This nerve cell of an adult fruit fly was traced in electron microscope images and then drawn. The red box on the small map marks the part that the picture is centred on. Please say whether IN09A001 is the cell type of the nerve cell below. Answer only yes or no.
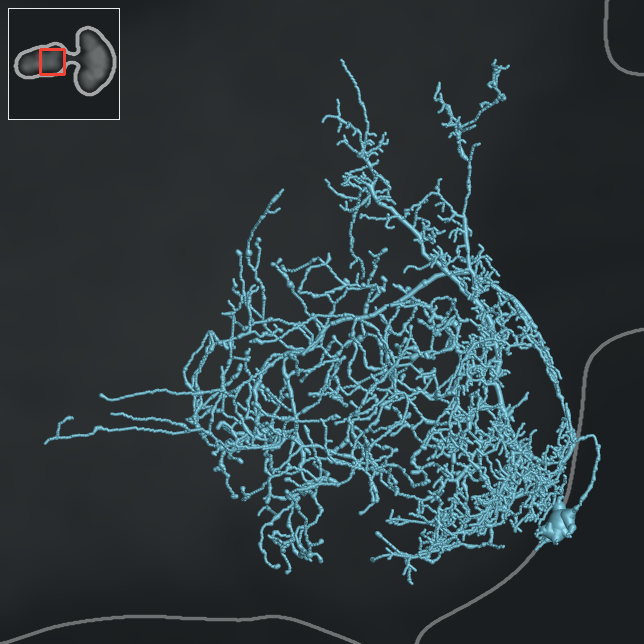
yes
